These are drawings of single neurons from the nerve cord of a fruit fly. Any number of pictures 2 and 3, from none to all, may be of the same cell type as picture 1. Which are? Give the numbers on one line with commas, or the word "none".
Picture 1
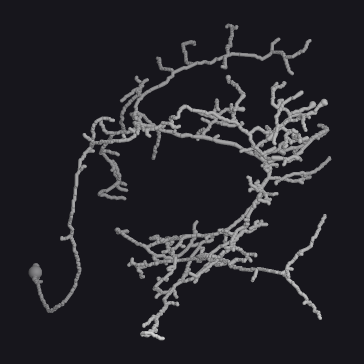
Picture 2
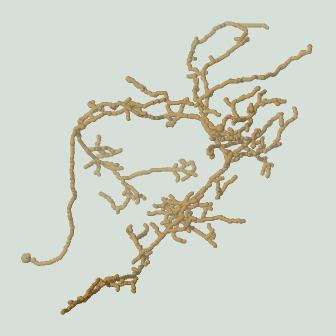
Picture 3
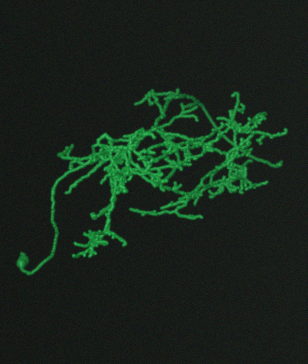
2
